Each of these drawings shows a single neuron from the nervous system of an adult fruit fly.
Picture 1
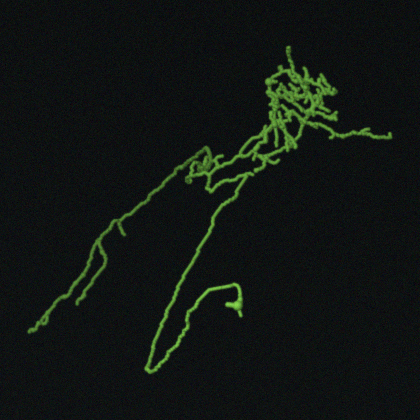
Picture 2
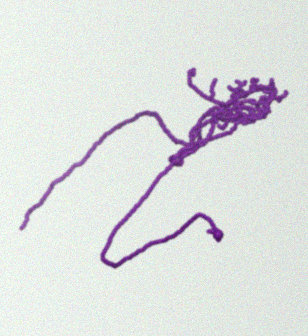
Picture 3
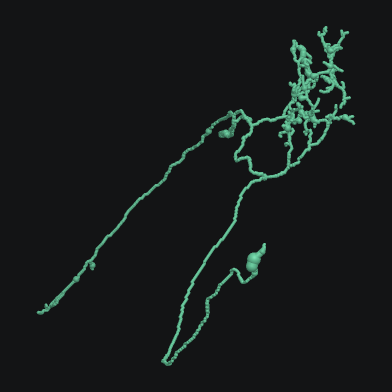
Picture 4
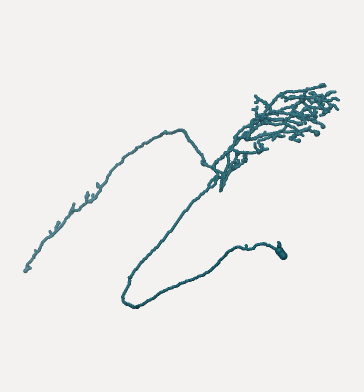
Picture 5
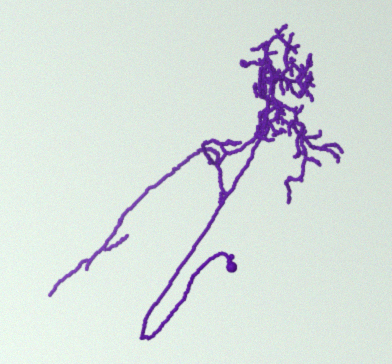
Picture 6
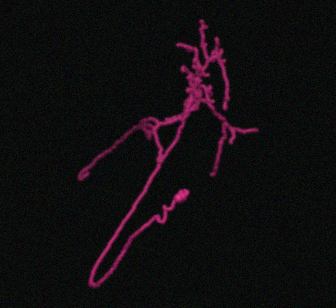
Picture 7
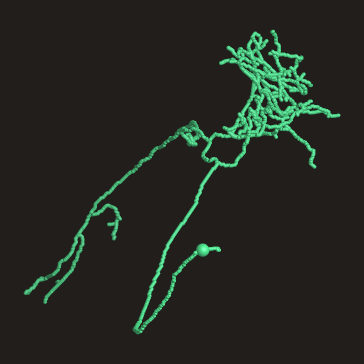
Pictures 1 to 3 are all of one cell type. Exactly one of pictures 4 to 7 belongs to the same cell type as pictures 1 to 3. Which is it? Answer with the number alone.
4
